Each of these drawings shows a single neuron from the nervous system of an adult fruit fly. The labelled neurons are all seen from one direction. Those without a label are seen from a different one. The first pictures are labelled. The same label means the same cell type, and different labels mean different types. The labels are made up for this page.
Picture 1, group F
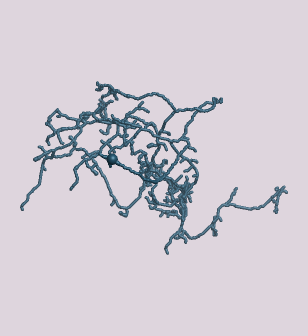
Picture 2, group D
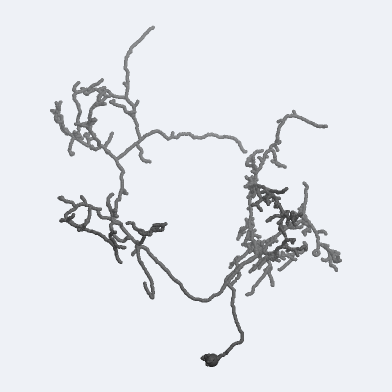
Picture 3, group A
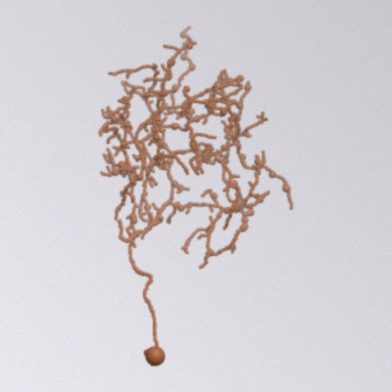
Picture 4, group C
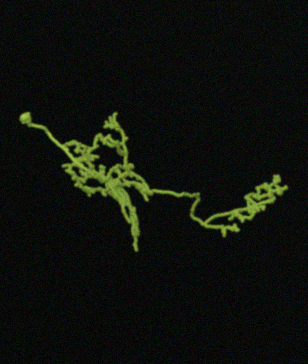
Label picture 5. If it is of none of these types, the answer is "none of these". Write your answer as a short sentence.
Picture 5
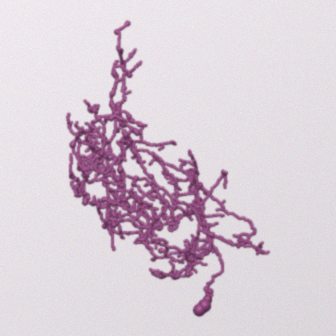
It belongs to group A.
